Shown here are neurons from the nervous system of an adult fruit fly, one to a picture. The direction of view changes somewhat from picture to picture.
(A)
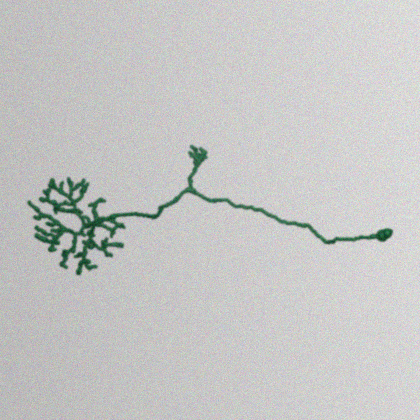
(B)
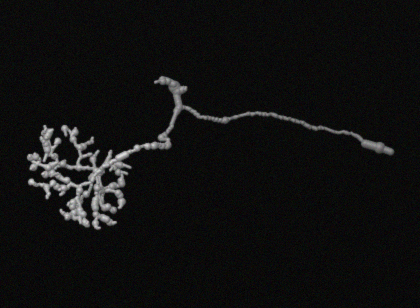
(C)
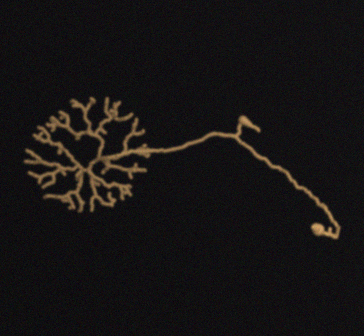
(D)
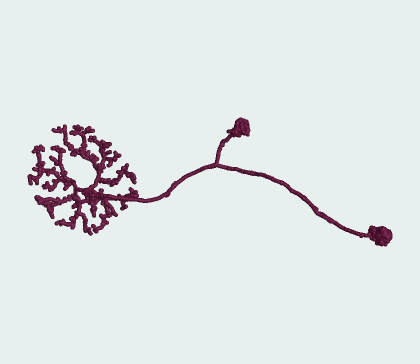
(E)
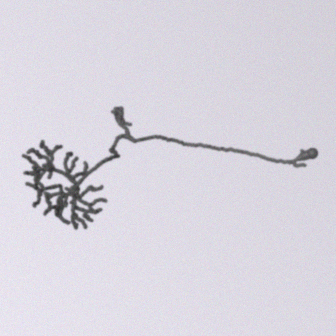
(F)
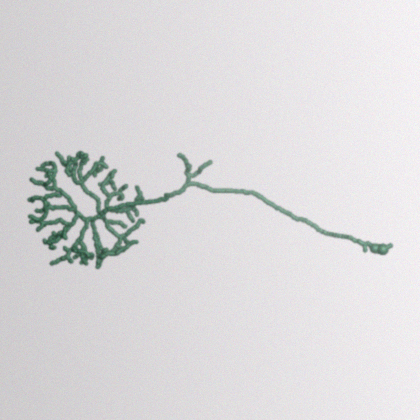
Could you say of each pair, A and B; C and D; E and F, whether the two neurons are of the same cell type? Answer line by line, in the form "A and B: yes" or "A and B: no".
A and B: yes
C and D: no
E and F: no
